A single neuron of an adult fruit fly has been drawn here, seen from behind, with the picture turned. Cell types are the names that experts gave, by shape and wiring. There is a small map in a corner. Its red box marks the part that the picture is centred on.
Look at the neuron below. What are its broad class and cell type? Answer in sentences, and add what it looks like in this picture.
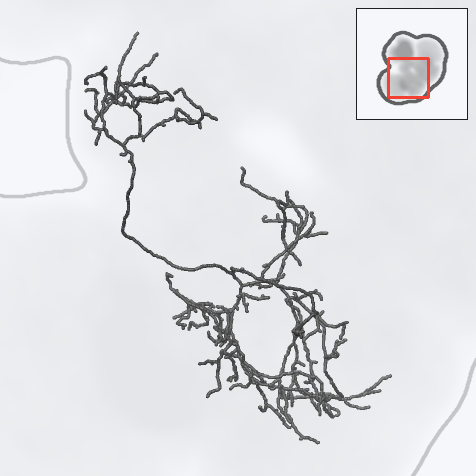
It is a central-brain intrinsic neuron. It is of cell type PVLP203m. The picture shows dozens of branch ends. As drawn here it is taller than it is wide.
